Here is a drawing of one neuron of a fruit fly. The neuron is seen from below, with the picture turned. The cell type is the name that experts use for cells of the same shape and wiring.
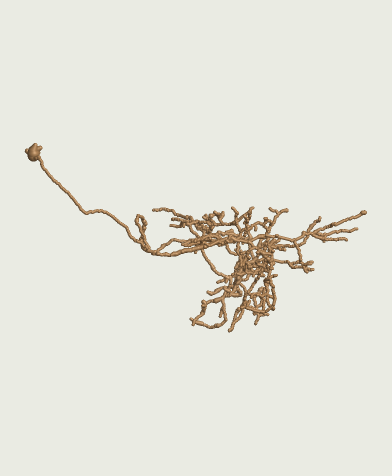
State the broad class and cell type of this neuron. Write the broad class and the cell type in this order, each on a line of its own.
central-brain intrinsic neuron
SLP231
